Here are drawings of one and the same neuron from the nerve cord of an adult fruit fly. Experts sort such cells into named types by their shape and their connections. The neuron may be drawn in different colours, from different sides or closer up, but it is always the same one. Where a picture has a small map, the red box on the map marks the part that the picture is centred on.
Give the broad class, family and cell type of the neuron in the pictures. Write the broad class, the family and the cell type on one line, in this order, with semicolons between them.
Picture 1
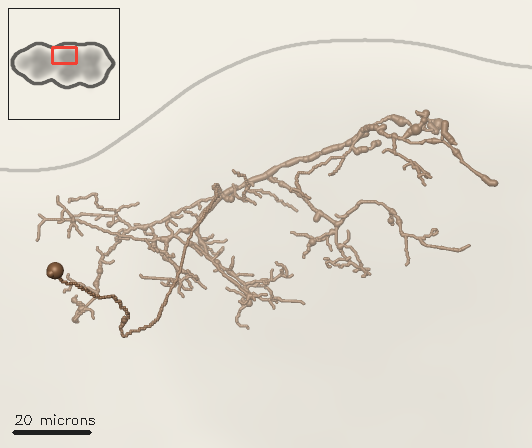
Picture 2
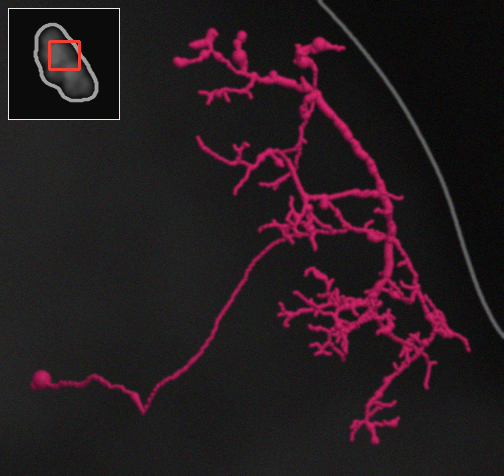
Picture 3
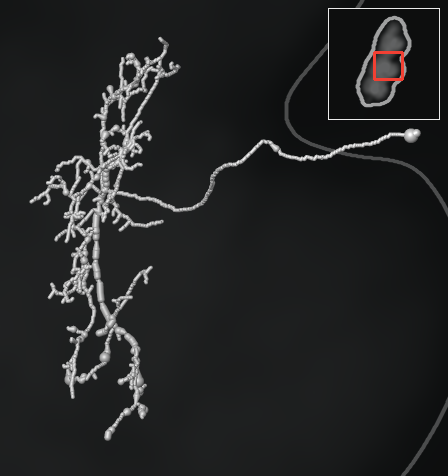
nerve-cord intrinsic neuron; hemilineage 03B; IN03B060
